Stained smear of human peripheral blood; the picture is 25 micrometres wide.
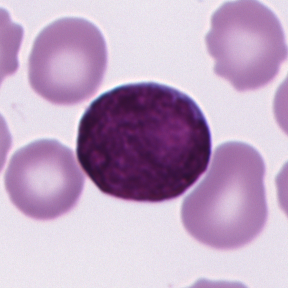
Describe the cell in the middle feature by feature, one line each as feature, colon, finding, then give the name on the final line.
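Nucleus: round, no indentation
Nucleolus: none distinct
Cytoplasm: at most a barely visible rim around nucleus
Vacuoles: none
Name: myeloblast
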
